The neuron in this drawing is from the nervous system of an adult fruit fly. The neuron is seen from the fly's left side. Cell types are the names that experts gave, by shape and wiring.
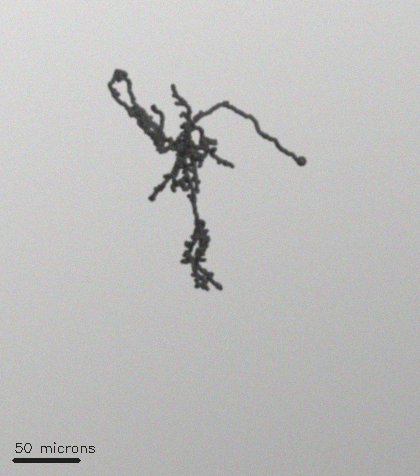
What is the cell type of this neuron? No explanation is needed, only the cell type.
pC1_5a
